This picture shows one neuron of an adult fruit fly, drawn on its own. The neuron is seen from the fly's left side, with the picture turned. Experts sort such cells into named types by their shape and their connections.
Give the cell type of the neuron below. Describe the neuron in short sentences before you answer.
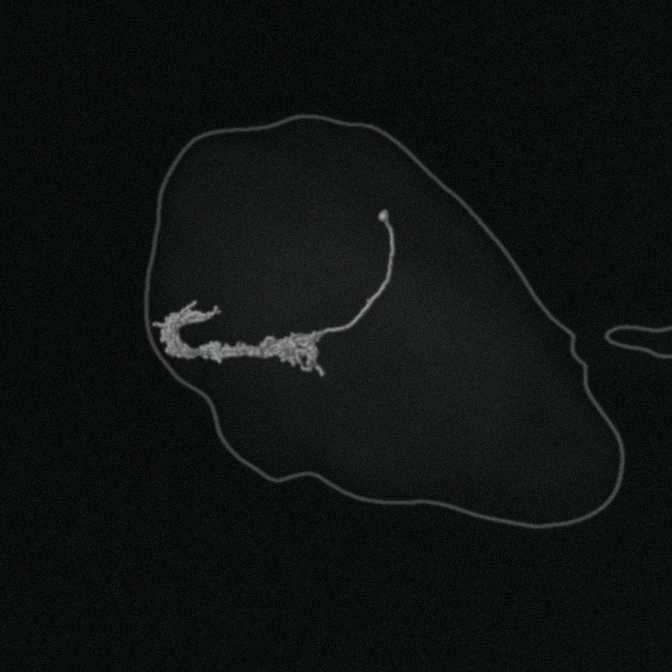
In this view it is wider than it is tall. This is a central-brain intrinsic neuron. It is of cell type LAL185.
